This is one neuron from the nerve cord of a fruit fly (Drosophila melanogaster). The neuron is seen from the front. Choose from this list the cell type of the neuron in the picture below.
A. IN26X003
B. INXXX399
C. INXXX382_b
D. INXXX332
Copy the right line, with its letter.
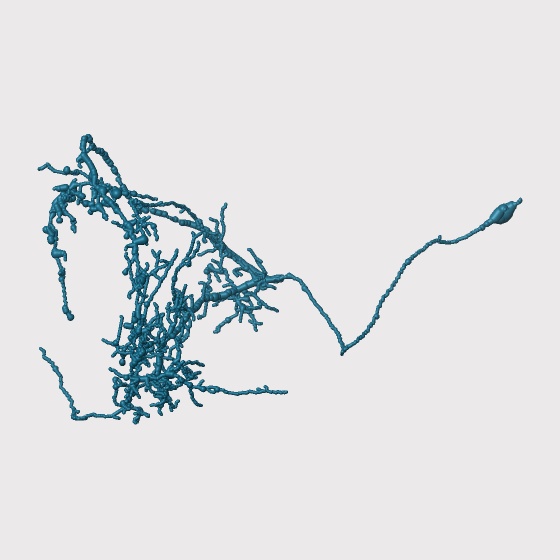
A. IN26X003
